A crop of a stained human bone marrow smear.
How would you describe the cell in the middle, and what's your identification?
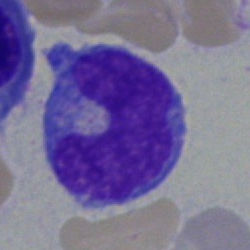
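Start with the nucleus: a deep notch cuts into its left side. It fills most of the cell, so the cytoplasm forms a fairly narrow rim. Within the notch, a few fine pinkish-purple granules sit in the cytoplasm. At the upper left, a small rounded bleb projects from the surface. This is a monocyte.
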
